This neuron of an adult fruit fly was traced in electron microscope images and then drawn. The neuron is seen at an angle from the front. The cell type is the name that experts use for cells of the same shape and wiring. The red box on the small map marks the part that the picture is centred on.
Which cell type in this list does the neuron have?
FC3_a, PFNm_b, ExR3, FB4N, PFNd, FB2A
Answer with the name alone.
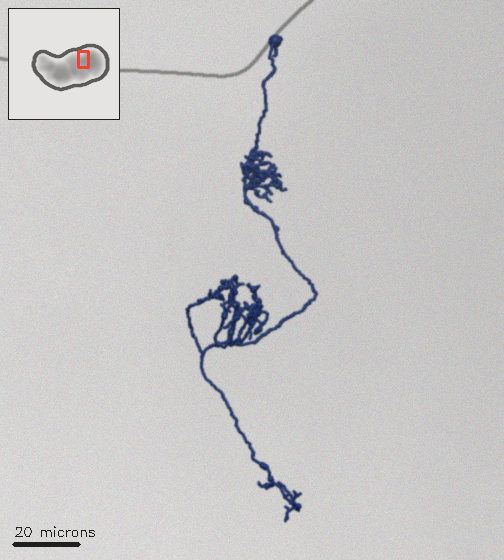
PFNd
